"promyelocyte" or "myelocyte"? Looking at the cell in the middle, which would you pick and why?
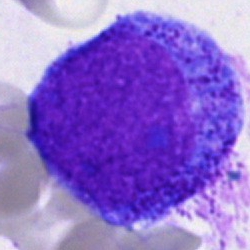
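Promyelocyte. Cytoplasm blue, forming a crescent mainly on the right side of the nucleus; the blue colour fits a promyelocyte rather than a myelocyte.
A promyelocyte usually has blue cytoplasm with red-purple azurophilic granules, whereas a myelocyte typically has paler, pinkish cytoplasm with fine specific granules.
Many dark purple granules scattered through the cytoplasm, with dark granules also lying over the nucleus. Chromatin fine and evenly stippled, without coarse clumps.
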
